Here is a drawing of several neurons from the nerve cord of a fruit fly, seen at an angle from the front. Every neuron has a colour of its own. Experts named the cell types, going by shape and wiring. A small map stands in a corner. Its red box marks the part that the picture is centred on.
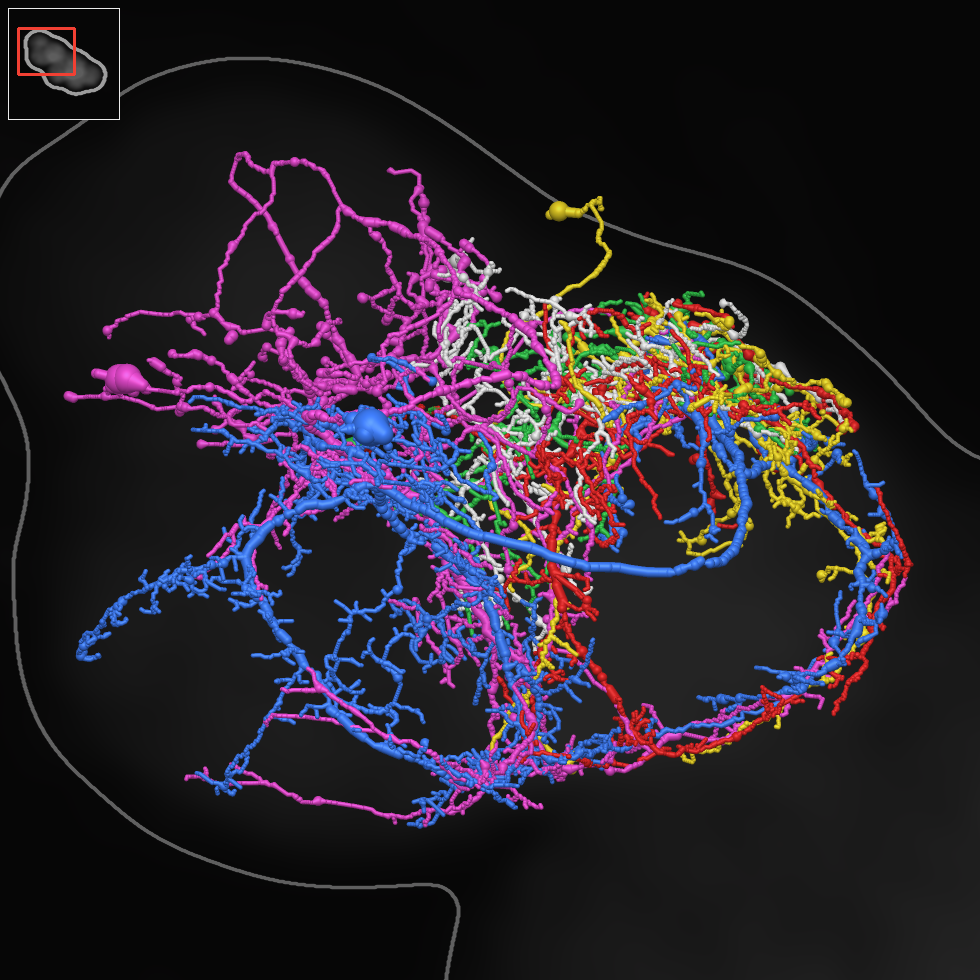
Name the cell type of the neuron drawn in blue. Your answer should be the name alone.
IN19B015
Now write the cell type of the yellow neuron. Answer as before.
IN03A048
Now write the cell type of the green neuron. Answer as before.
IN03A064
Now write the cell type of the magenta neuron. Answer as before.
IN19A028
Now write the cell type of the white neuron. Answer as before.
IN03A082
